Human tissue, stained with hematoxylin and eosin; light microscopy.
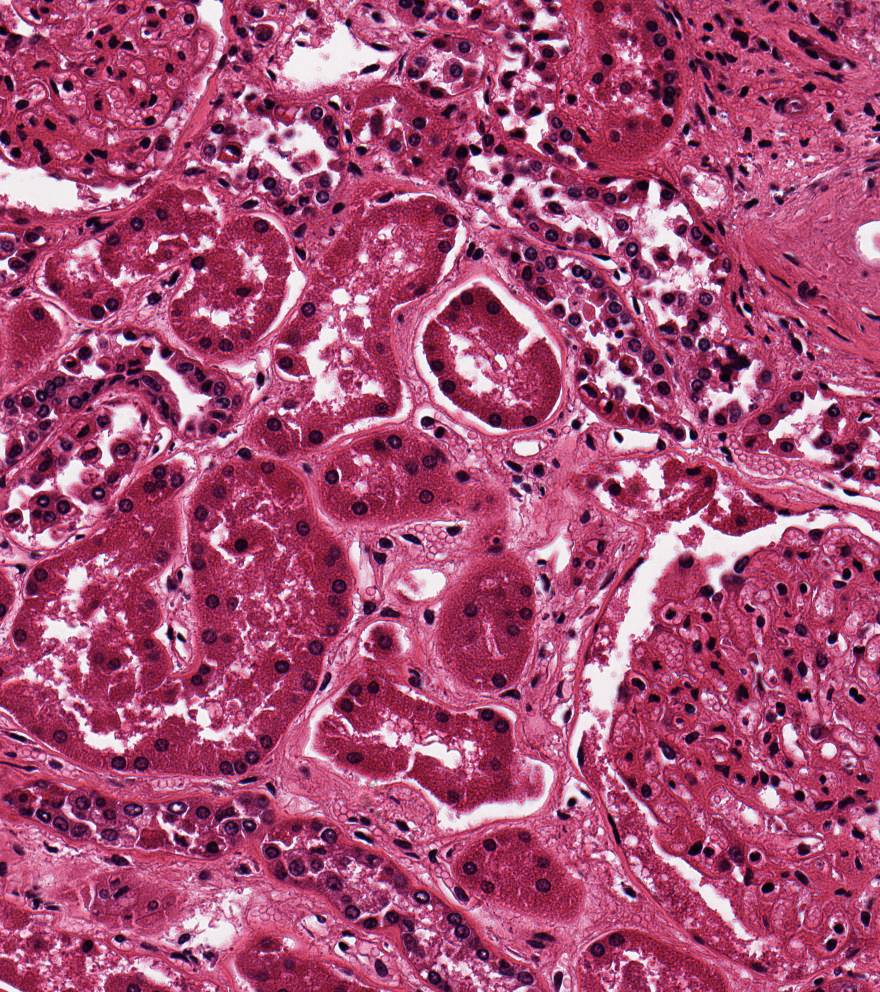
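Renal cortex. Larger tubules are lined by cells with abundant, deeply eosinophilic, granular cytoplasm; the irregular lumina hold pale pink flocculent material, clearest centre-left. Lower right: a large rounded structure crowded with many small nuclei and pale, vacuolated cells, unlike the granular tubules around it.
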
